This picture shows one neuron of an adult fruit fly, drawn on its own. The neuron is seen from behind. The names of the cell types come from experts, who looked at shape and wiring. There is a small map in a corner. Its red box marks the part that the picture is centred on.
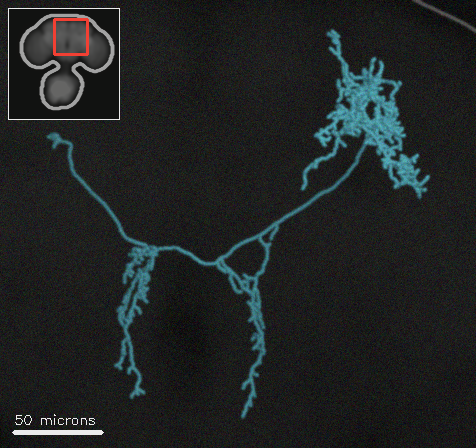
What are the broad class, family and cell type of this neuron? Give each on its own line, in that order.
central-brain intrinsic neuron
hemilineage CREa1_ventral
mAL_m2b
